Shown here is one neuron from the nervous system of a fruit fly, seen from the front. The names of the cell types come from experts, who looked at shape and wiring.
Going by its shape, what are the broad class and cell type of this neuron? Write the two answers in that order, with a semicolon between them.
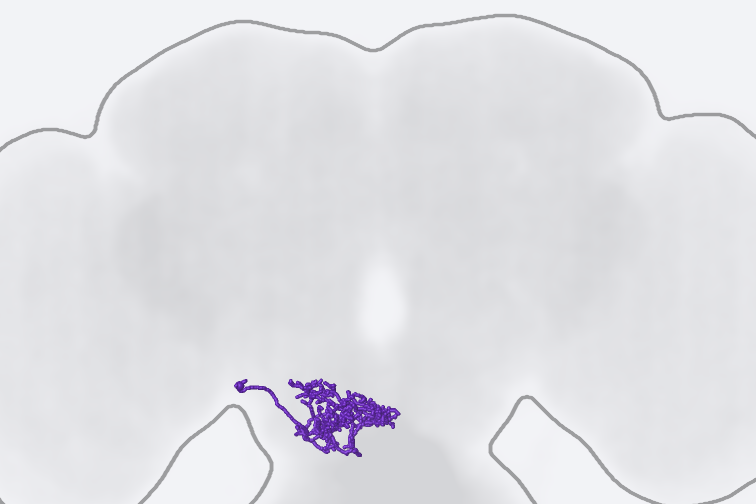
central-brain intrinsic neuron; GNG481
